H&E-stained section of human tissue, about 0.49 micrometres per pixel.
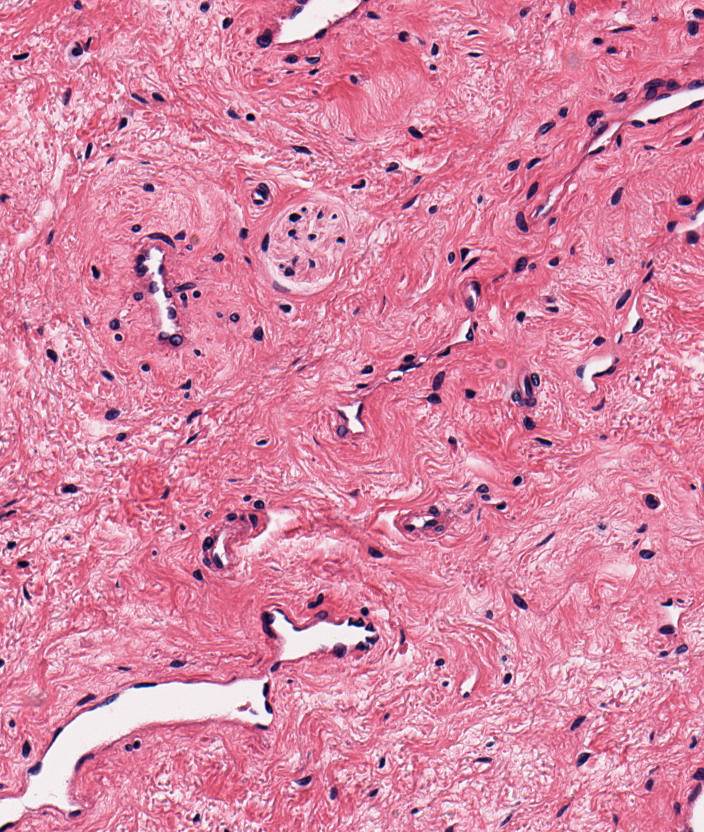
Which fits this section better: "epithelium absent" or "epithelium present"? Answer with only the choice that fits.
Epithelium absent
